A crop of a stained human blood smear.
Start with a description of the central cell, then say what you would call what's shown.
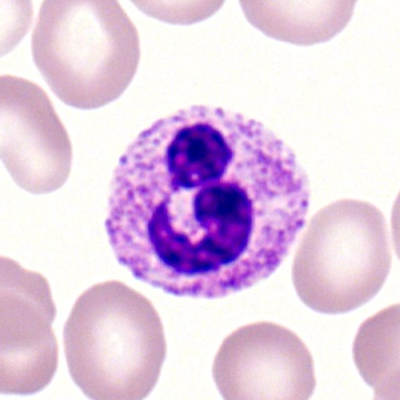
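Two lobes make up the nucleus, and the lower one curves around a pale patch of cytoplasm. Its chromatin is dense and dark purple. Fine purple-pink granules are scattered throughout the cytoplasm. The cell is a segmented neutrophil.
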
